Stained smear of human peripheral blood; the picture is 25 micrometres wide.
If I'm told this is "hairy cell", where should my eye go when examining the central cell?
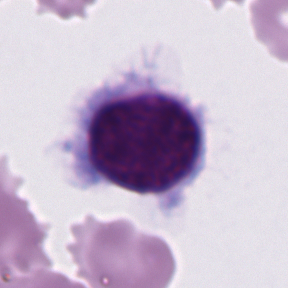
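First, the outline of this hairy cell is ragged and fringed by fine hair-like projections.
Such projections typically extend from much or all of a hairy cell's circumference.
Second, the projections here are most prominent at the top and left, so they are not equally marked all round. Third, the cytoplasm contains no visible granules.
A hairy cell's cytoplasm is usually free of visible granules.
Finally, no nucleolus can be seen, and the cytoplasmic rim is wider on the upper-left side than on the right.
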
